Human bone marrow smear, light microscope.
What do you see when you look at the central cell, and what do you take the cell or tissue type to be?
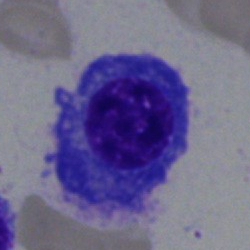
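Outline first: irregular, with small rounded blebs protruding mainly from the left side. Nucleus next: off-centre, sitting toward the upper right of the cell. Its chromatin stains deep purple. Cytoplasm last: a deep blue stain. Conclusion: plasma cell.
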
